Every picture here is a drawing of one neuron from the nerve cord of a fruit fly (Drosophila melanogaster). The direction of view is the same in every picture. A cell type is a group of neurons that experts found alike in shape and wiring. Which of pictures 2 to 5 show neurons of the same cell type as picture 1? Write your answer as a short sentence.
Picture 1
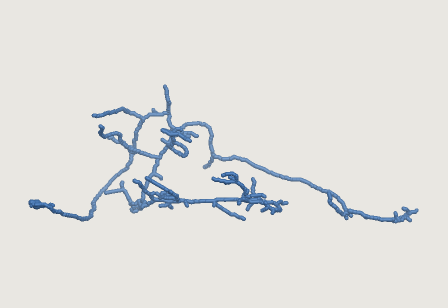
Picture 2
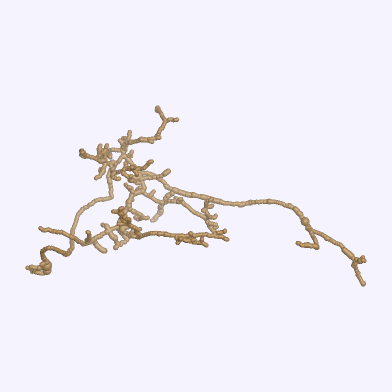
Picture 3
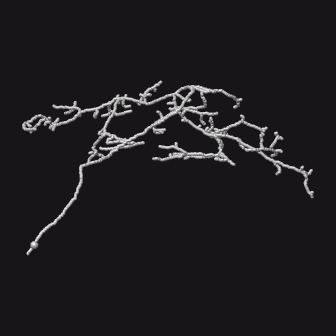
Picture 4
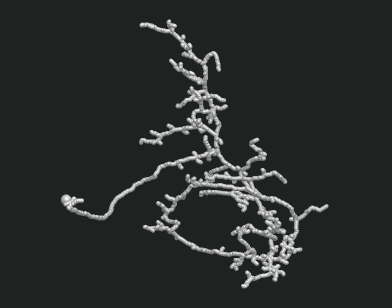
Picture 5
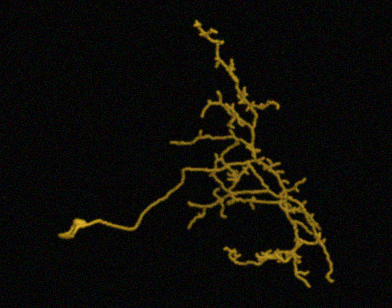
Picture 2 is of the same cell type.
